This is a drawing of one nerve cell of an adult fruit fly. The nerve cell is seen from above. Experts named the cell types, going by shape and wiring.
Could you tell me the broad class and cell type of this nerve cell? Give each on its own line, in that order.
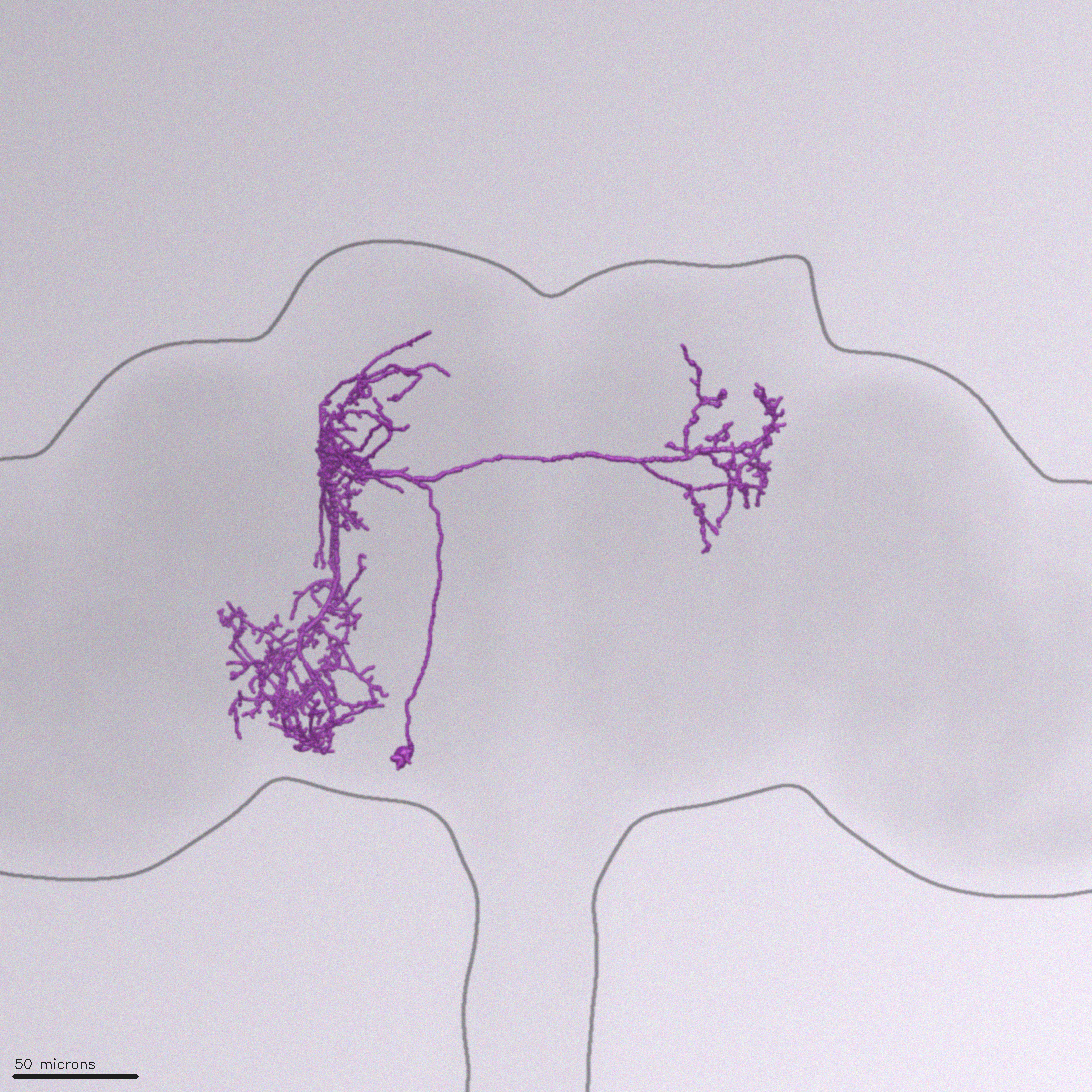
central-brain intrinsic neuron
LAL157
